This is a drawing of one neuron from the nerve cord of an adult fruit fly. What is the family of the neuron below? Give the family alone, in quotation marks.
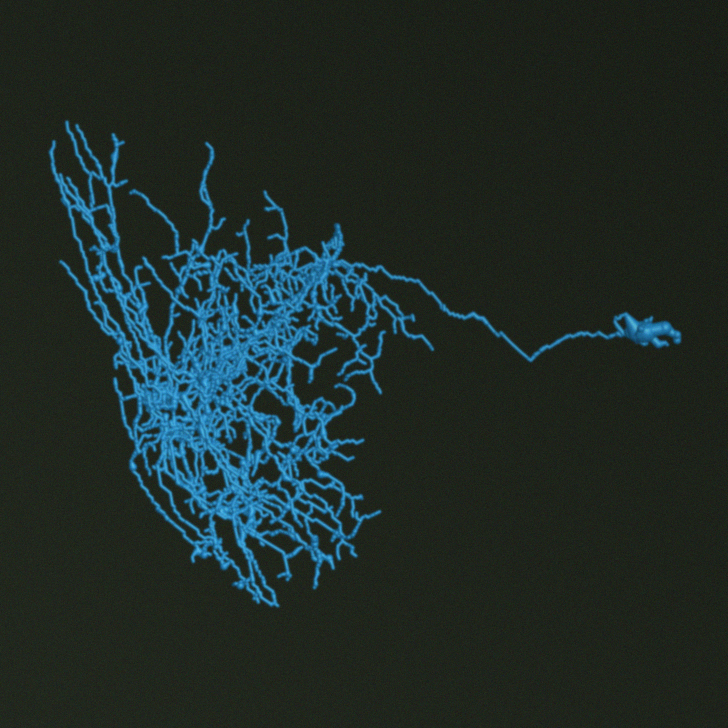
"hemilineage 00A"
